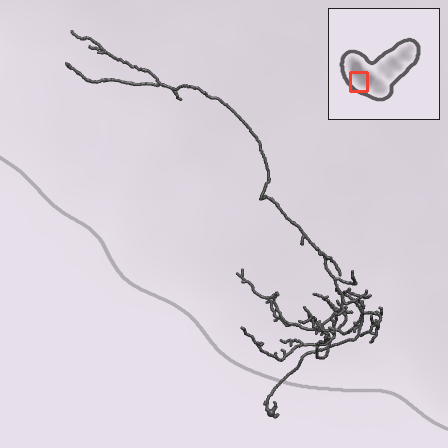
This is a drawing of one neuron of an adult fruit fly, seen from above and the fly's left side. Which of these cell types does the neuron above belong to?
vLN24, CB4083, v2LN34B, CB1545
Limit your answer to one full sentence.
Typed by cell type, the neuron is CB4083.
